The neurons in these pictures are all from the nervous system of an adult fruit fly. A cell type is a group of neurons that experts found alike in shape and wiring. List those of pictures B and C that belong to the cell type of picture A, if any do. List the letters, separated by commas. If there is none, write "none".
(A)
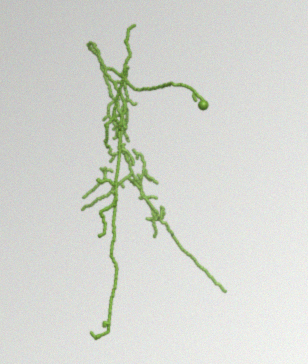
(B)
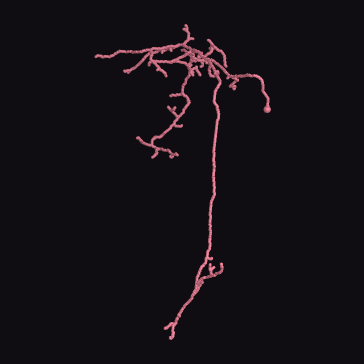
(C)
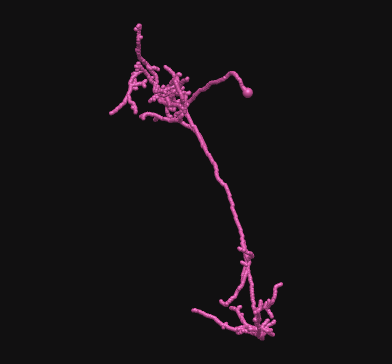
none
